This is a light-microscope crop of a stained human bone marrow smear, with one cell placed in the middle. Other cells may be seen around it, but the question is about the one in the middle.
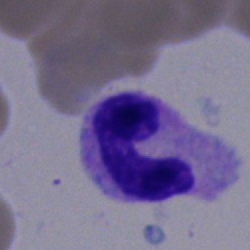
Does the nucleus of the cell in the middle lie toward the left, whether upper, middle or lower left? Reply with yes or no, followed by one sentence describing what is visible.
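Yes. The cytoplasm is widest on the right side of the cell.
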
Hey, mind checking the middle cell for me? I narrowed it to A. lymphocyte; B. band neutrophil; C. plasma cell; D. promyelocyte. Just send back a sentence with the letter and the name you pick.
Option B correctly names the cell in the middle as a band neutrophil.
